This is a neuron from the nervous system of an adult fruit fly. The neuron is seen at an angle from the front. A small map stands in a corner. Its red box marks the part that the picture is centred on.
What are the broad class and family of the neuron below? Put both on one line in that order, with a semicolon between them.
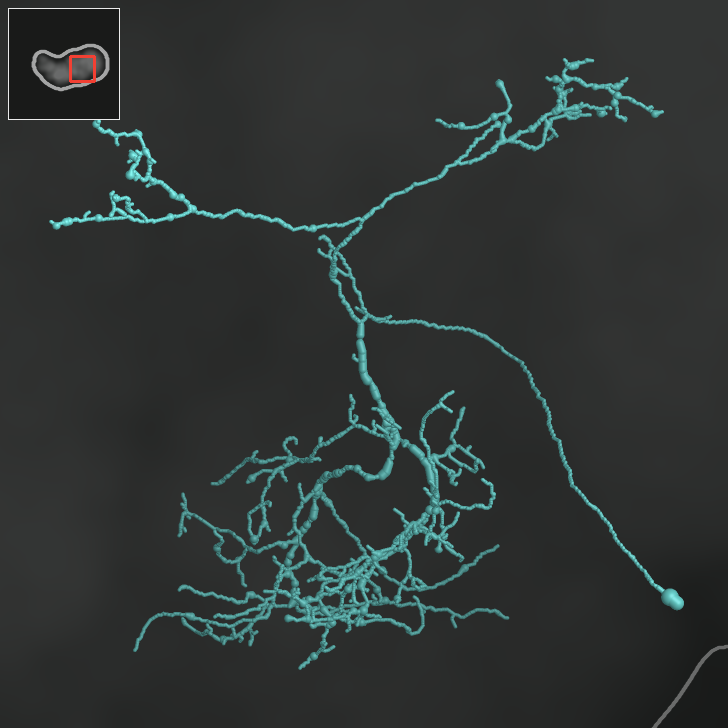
central-brain intrinsic neuron; hemilineage PSa1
